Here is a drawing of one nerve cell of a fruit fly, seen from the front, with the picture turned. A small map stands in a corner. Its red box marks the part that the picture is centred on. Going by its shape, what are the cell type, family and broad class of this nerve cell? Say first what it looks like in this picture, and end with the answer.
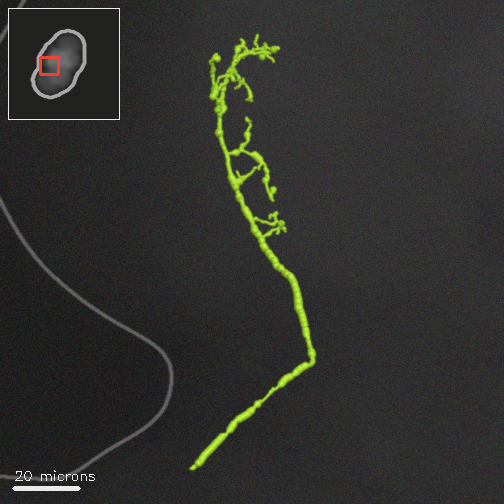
The drawing shows no cell body. By the scale bar it is about 140 microns tall in this view. Its cell type is SNta11. Its family is called class mechanosensory tactile. Its broad class is sensory neuron entering the nerve cord.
